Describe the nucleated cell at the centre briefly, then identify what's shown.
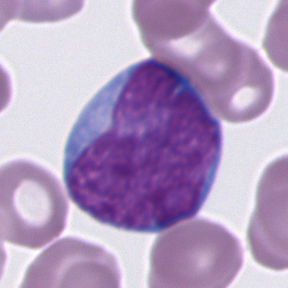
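Most of this cell is taken up by its nucleus, leaving only a crescent of cytoplasm on the left side. That cytoplasm holds no visible granules and shows no vacuoles. The chromatin is finely stippled, not gathered into coarse dark clumps. This is a myeloblast.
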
